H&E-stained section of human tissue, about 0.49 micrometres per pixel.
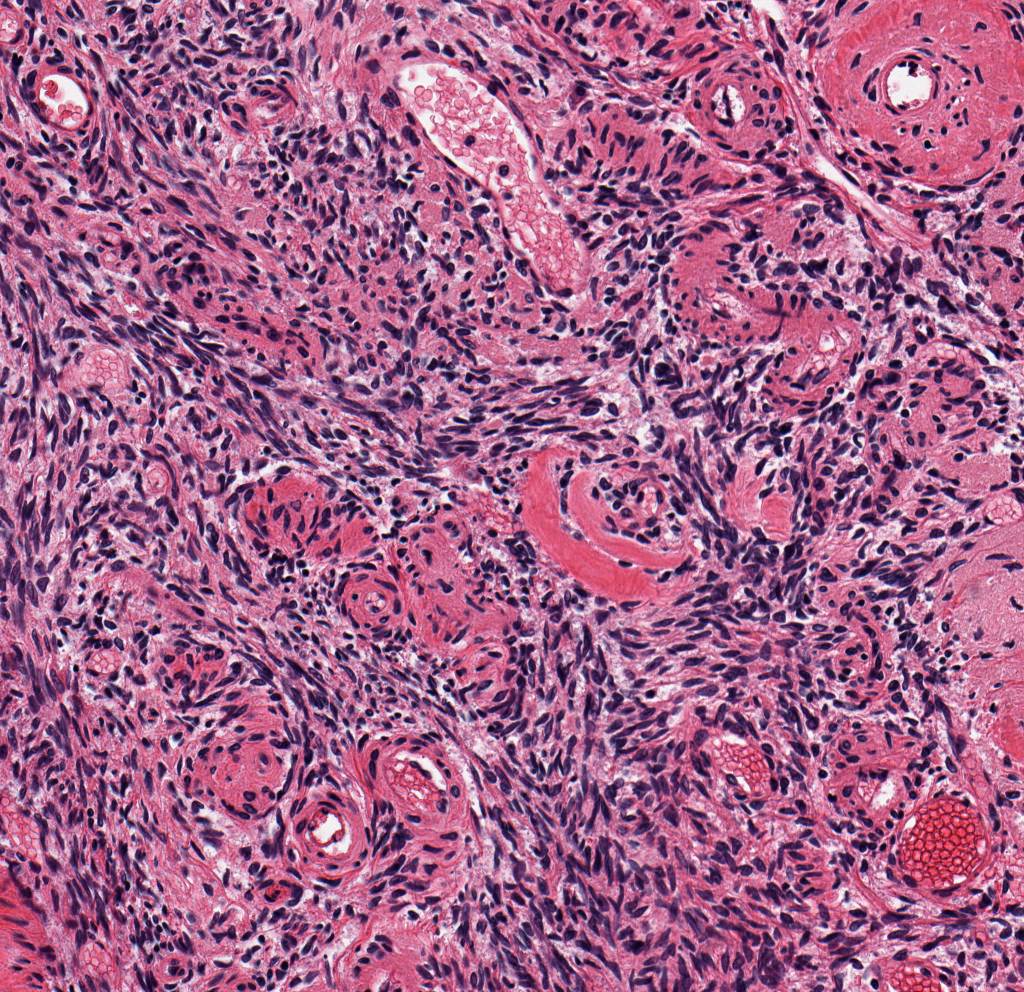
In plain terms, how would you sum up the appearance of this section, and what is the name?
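Densely cellular spindle-cell stroma in short swirling fascicles fills the field. Stromal nuclei dark, elongated to oval; cytoplasm scant and pale. Many small vessels with thick, concentrically layered pink walls throughout. Top centre: thin-walled, elongated dilated vessel with loosely packed pale red cells. Section: ovary.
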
